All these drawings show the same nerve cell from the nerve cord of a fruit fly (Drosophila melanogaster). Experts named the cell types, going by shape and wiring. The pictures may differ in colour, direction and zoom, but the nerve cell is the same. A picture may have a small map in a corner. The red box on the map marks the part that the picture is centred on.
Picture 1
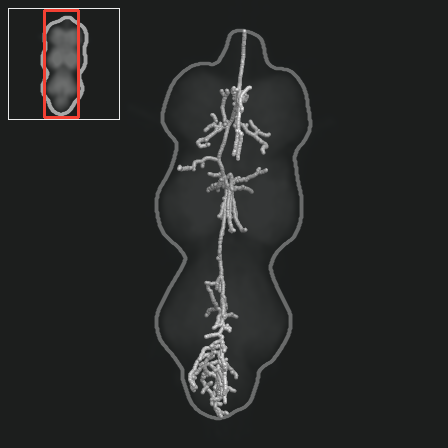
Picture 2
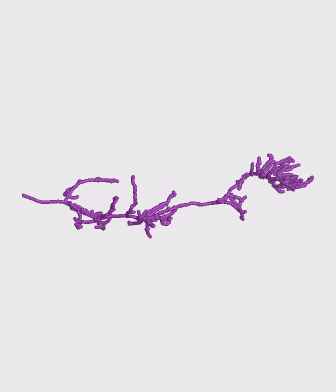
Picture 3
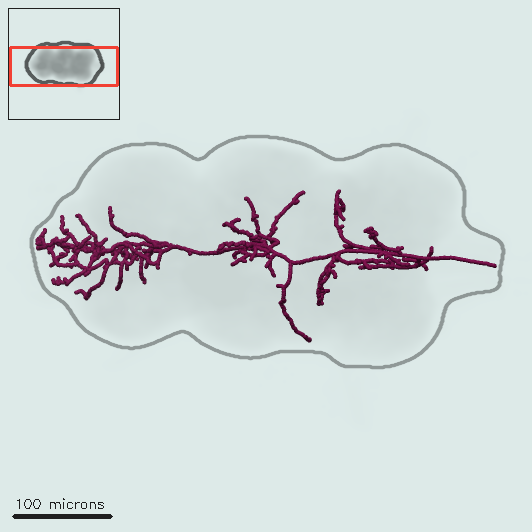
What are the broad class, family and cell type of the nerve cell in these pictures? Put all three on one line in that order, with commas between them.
descending neuron, hemilineage MX3, DNg70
